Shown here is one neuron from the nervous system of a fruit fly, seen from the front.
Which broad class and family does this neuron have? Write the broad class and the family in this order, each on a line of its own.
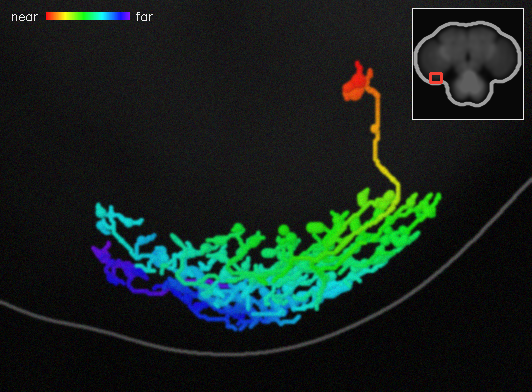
optic-lobe intrinsic neuron
Dm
